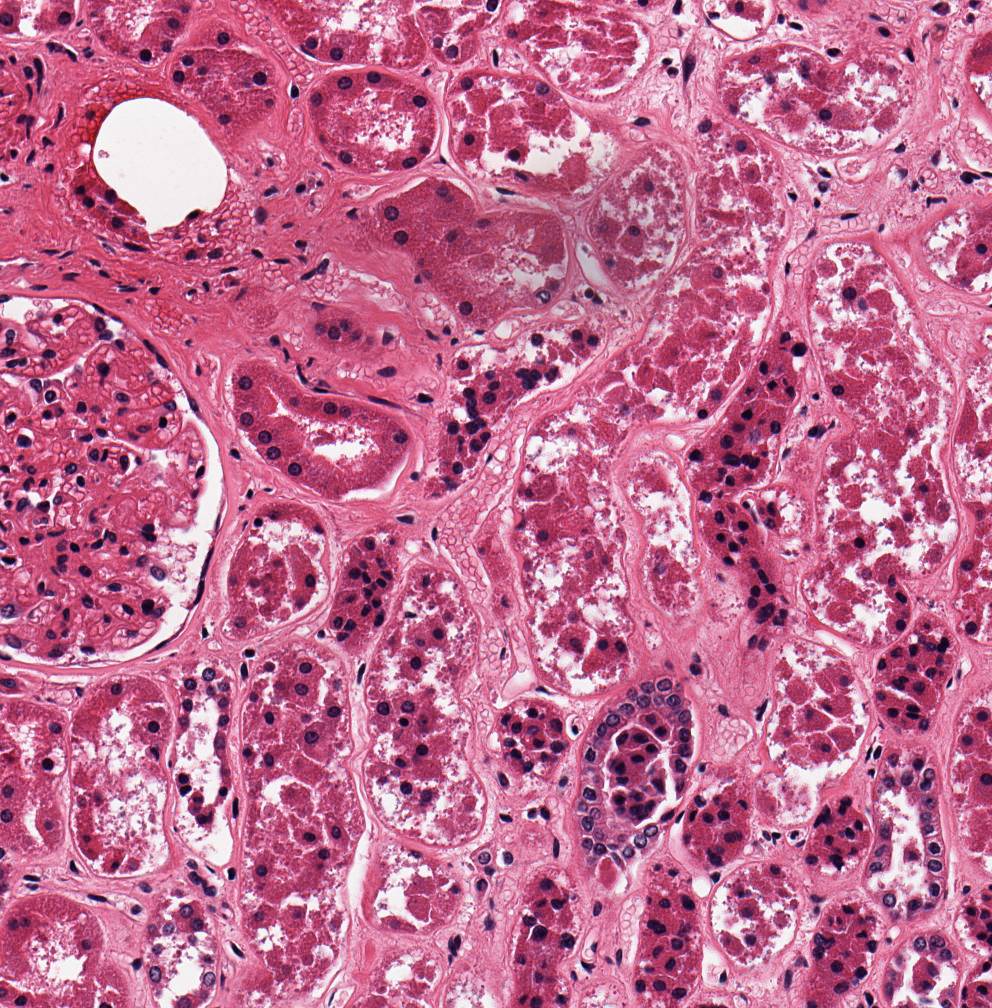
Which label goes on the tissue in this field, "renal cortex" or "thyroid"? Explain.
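This is renal cortex. The deciding feature is the glomerulus at the left edge of the field, parted from its capsule by a thin clear crescent of space on its right. Around it, closely packed round and oval tubular profiles fill most of the field.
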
